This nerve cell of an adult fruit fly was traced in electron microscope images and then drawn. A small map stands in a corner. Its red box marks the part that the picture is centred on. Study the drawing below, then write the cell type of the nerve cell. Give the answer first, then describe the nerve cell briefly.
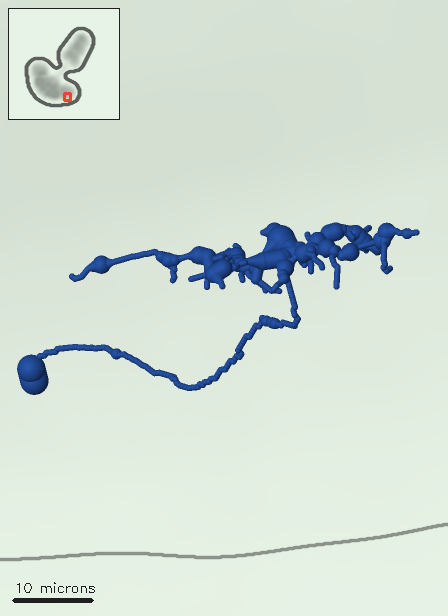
The cell type is Dm15. It is an optic-lobe intrinsic neuron. It lies in the brain. Its cell body lies on the left of the picture. From left to right in the picture it spans about 50 microns.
